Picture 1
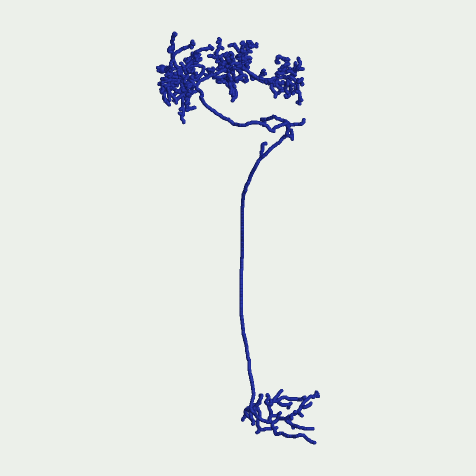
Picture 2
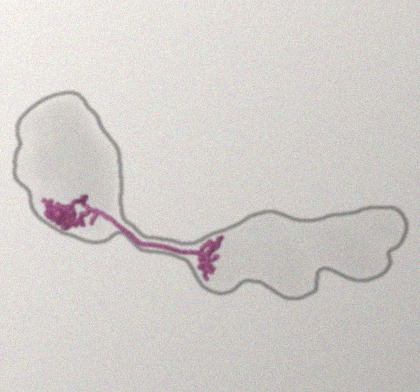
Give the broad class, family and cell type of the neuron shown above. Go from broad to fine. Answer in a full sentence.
A descending neuron of the DNge family, type DNge076.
